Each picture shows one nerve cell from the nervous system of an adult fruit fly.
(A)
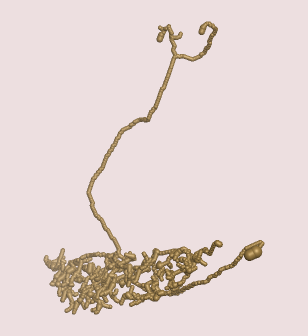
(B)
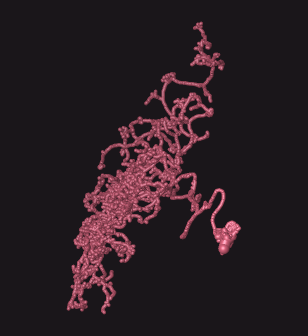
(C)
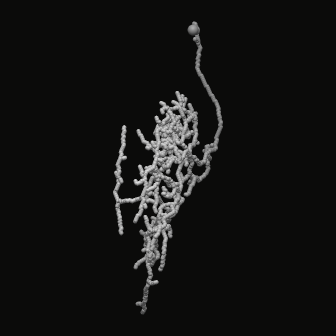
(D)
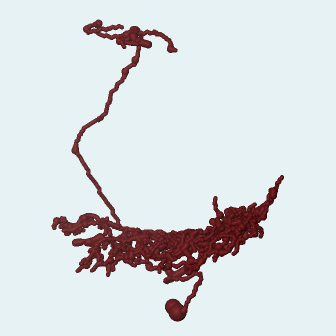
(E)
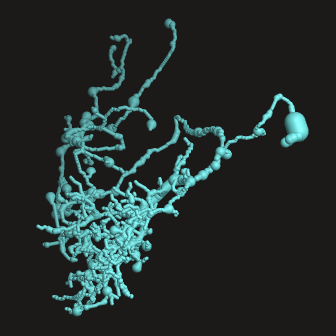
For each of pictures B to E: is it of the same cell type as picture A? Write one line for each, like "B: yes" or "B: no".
B: no
C: no
D: yes
E: no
